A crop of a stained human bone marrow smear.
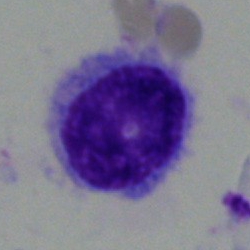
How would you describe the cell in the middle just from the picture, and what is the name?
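Nucleus fills most of the cell; only a narrow cytoplasmic rim remains. Rim wider on the left than on the right. Chromatin deep purple, mottled. Outer edge ragged, with small irregular blebs. Hairy cell.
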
